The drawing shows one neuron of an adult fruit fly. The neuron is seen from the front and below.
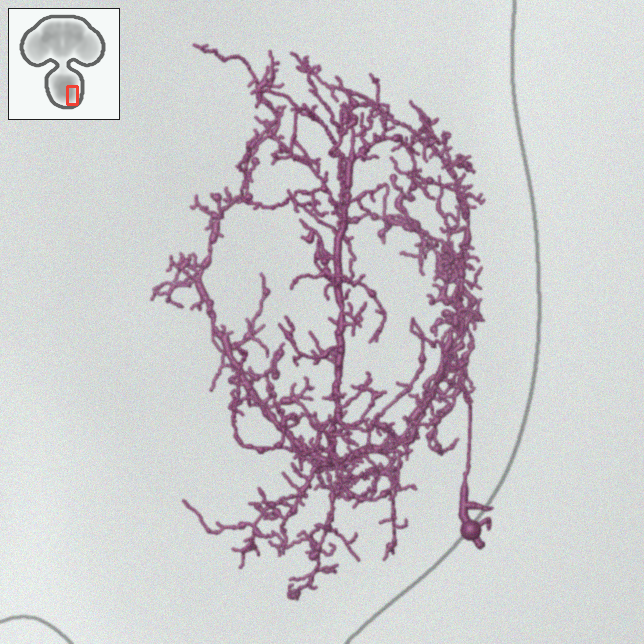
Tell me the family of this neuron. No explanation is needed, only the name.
hemilineage 17A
